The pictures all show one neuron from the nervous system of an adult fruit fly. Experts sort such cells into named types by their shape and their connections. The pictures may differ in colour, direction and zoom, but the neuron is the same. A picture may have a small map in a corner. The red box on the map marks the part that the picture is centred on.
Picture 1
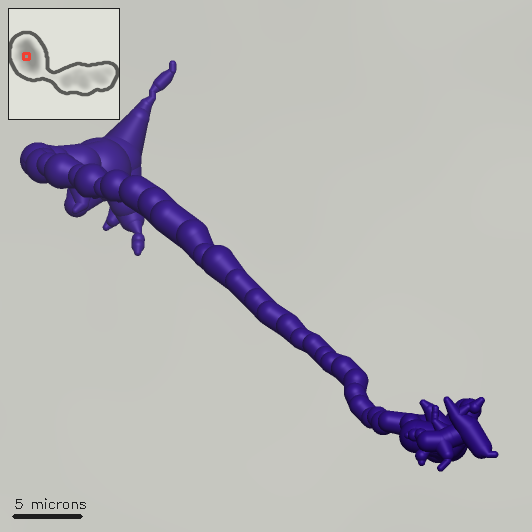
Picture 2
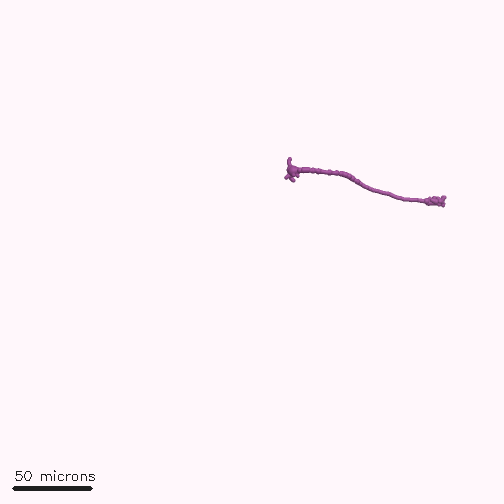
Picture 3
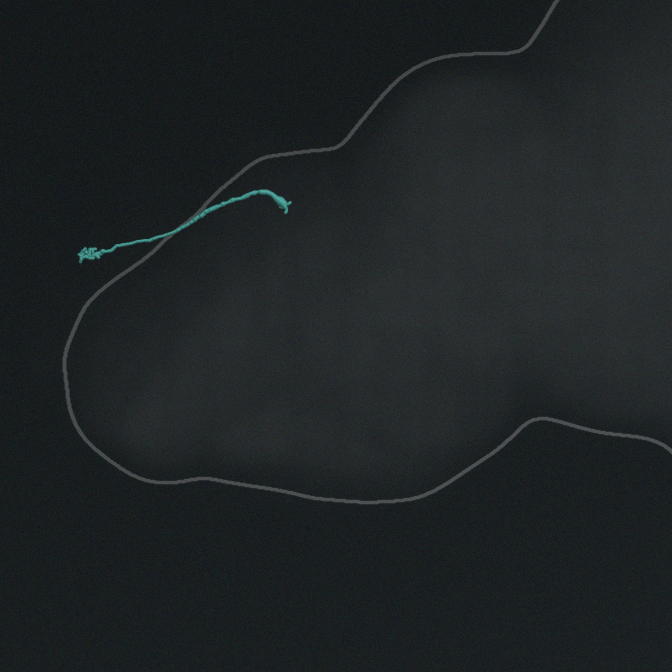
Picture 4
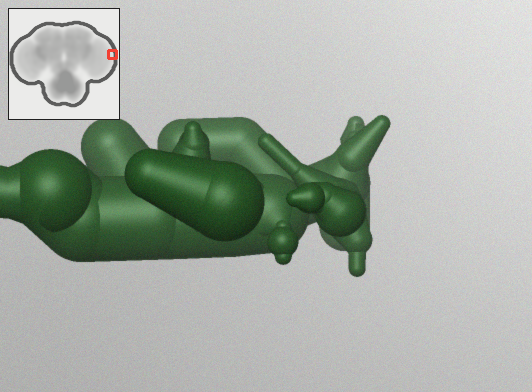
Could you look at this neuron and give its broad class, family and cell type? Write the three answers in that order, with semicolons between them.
optic-lobe intrinsic neuron; L; L2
